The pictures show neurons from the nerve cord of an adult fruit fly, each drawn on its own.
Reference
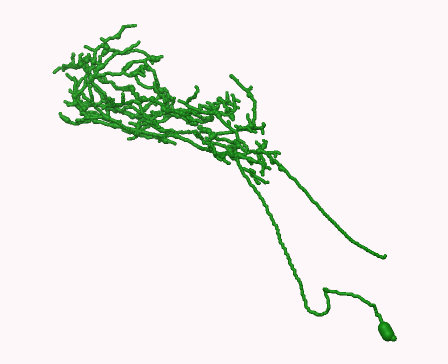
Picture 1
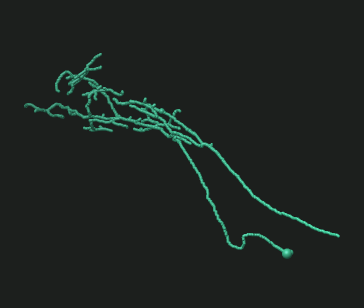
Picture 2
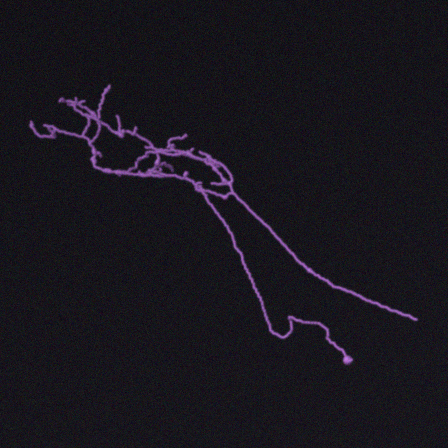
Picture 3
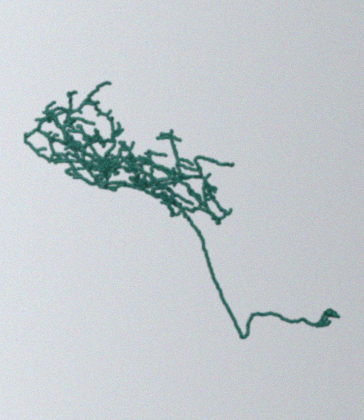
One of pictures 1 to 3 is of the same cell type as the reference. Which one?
3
